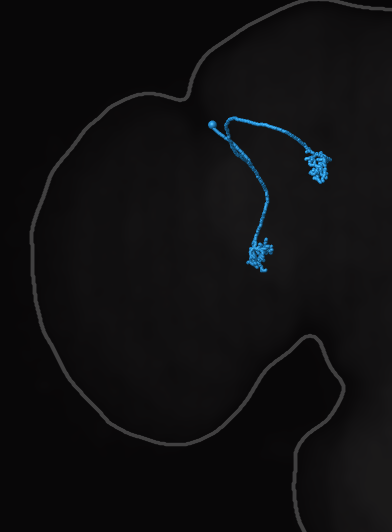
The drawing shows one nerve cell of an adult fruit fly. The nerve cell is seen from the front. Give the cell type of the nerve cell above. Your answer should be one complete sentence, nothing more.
The cell type held by this nerve cell is LC9.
